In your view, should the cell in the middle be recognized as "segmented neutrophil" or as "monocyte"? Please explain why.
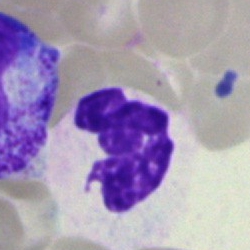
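That one's a segmented neutrophil. Look at the nucleus: it's divided into several irregular lobes that are joined to one another.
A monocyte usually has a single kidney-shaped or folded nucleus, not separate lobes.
The cytoplasm here is plentiful and very pale pinkish-lilac.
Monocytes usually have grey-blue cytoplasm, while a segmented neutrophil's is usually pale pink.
The chromatin is dense and dark purple with a few small pale clefts, and the granules are fine, faint and sparse.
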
